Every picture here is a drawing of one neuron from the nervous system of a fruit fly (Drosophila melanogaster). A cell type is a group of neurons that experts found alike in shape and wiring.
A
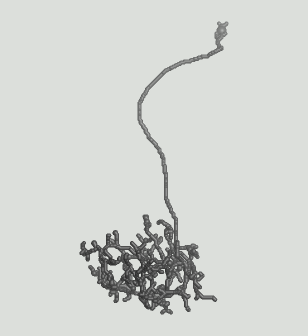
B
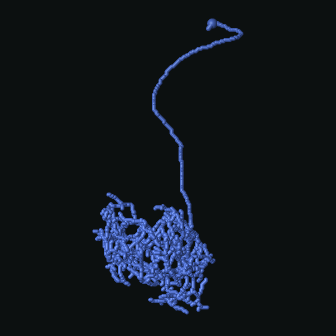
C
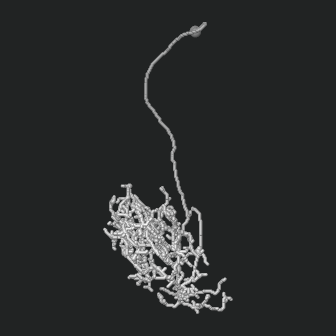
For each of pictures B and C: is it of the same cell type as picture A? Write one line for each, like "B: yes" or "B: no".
B: no
C: no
